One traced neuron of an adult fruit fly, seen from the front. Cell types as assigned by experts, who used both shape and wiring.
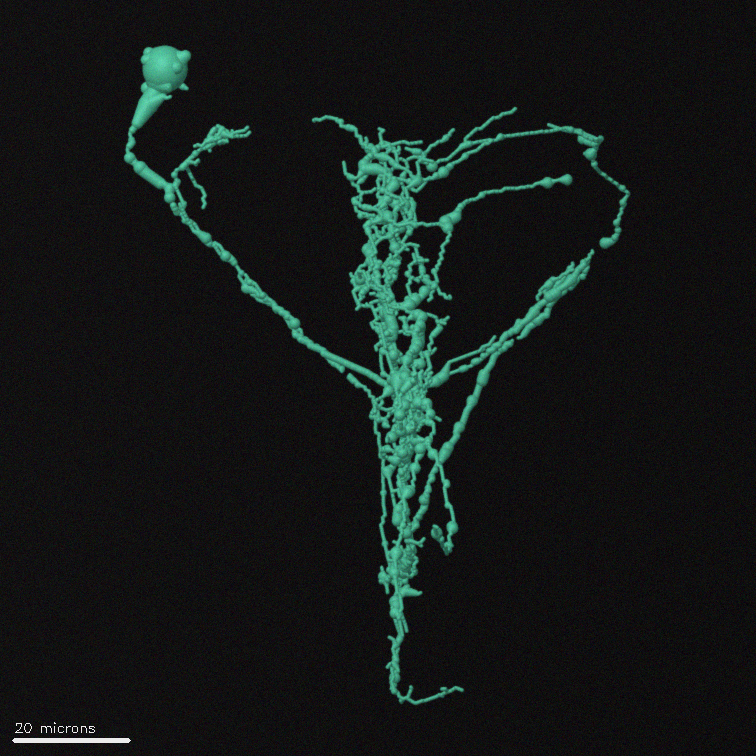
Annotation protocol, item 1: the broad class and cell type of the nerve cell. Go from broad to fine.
ascending neuron; ANXXX202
